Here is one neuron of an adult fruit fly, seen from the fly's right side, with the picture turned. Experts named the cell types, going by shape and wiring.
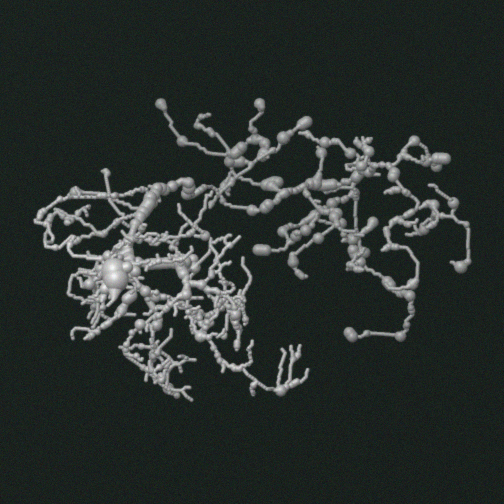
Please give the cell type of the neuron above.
INXXX346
